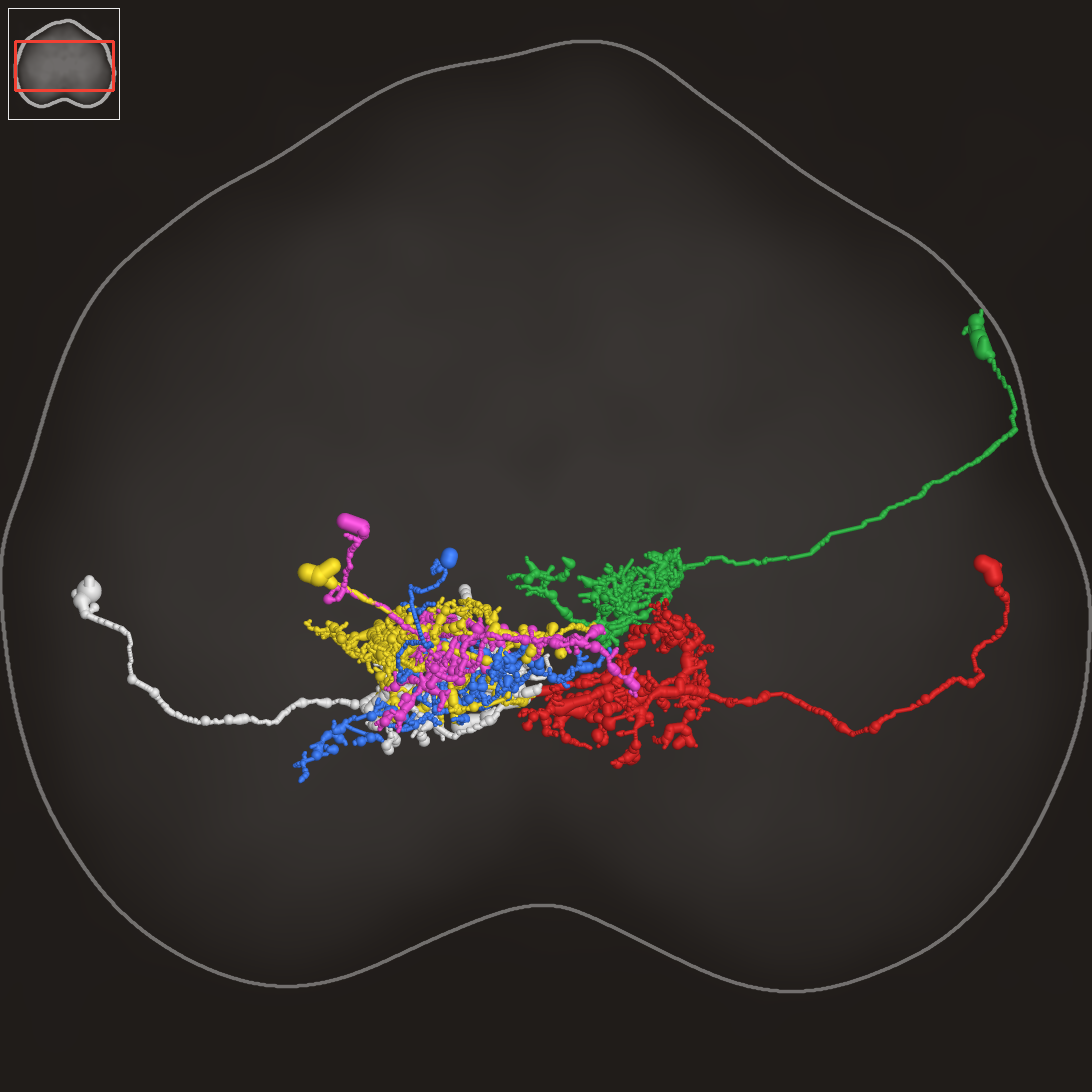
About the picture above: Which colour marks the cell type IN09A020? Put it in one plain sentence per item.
The colour is yellow.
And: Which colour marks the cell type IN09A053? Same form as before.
The colour is green.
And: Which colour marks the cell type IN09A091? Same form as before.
The colour is blue.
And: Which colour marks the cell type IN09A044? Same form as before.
The colour is magenta.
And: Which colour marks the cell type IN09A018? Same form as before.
The colour is red.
